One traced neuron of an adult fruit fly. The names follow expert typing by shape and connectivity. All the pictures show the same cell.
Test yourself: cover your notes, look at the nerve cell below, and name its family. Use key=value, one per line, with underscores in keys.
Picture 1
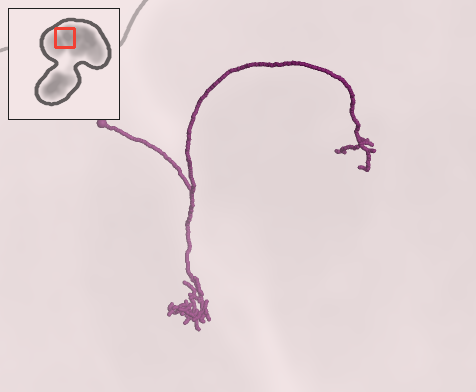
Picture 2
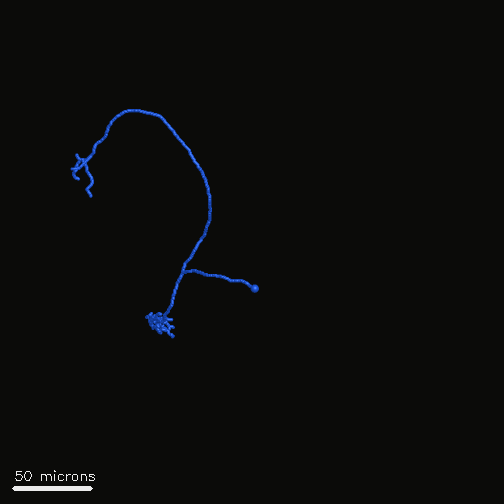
family=LoVP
